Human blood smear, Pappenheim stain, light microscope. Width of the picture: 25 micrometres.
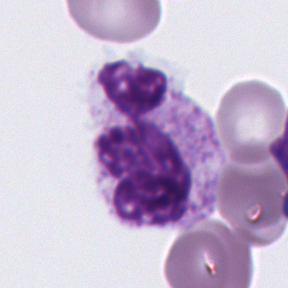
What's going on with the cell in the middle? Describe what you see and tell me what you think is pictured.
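Starting with the chromatin, it is dark purple and coarsely clumped, broken by small pale gaps. Next, the nucleus shows no visible nucleoli. Turning to the cytoplasm, fine purple granules are scattered through it, and no vacuoles are present. The cell is a segmented neutrophil.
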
